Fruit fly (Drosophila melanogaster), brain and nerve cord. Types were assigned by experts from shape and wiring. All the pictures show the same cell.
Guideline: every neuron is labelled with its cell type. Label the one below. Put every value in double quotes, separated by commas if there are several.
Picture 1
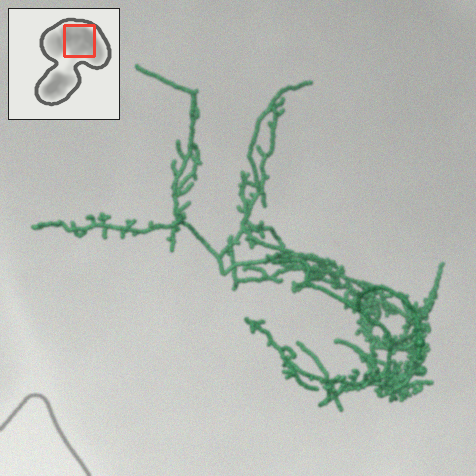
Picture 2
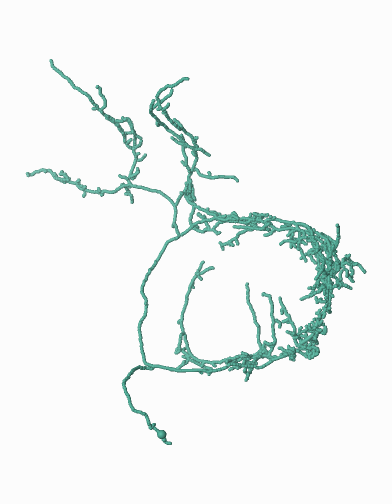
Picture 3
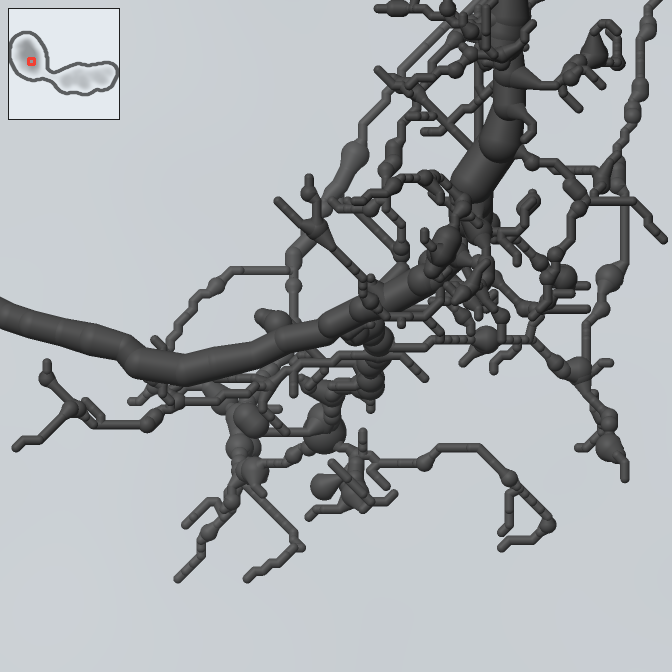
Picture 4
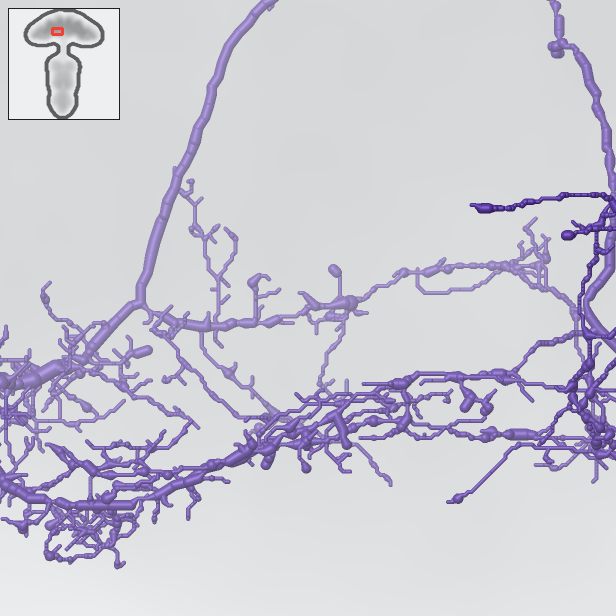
"WED076"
